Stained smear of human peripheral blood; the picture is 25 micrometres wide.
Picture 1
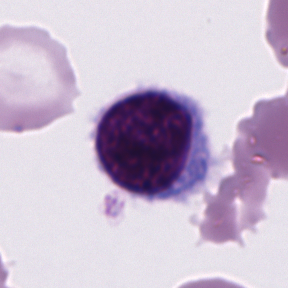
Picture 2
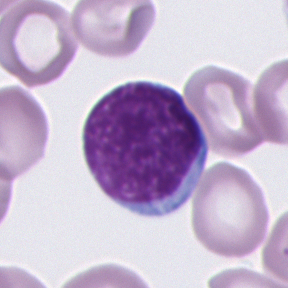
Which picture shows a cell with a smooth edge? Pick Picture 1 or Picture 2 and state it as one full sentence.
The edge of the cell in picture 2 is smooth and even.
